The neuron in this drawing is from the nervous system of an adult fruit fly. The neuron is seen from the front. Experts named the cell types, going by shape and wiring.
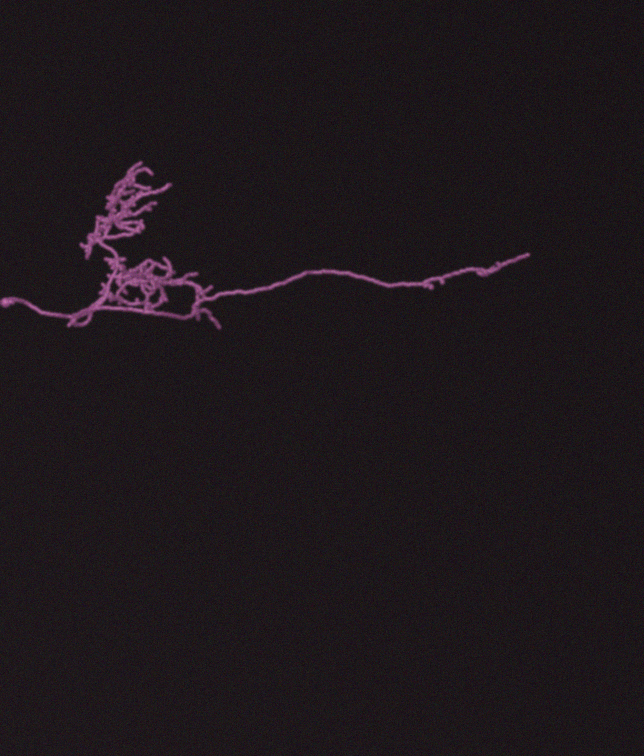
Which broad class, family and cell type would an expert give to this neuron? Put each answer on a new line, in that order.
central-brain intrinsic neuron
hemilineage SLPav1_medial
SLP227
